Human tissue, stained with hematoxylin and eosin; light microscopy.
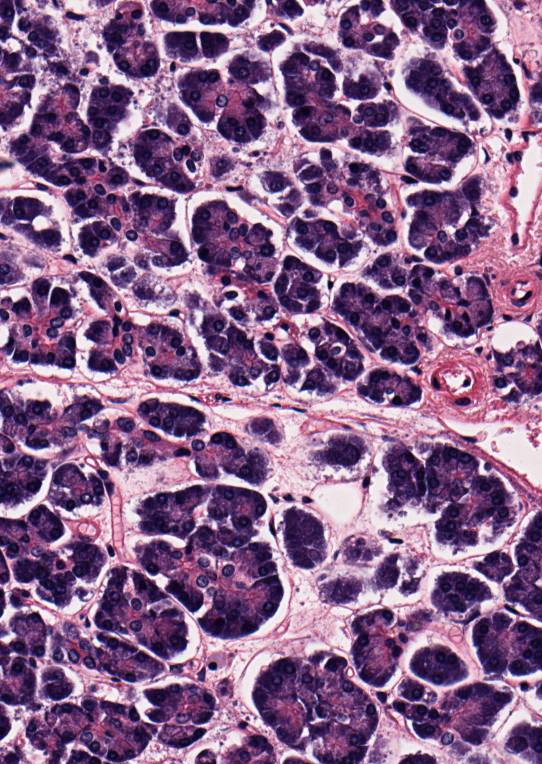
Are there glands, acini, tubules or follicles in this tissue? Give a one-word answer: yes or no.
Yes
